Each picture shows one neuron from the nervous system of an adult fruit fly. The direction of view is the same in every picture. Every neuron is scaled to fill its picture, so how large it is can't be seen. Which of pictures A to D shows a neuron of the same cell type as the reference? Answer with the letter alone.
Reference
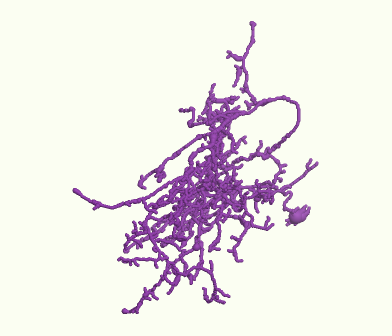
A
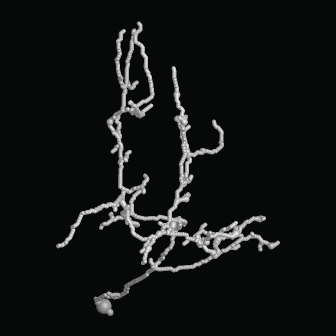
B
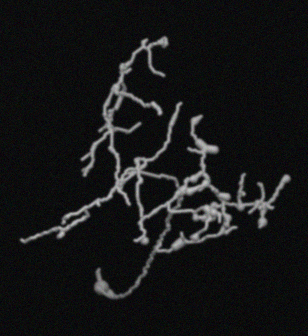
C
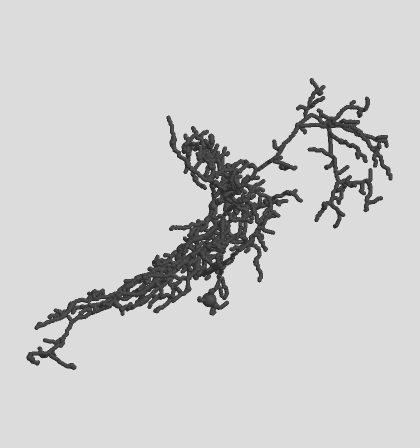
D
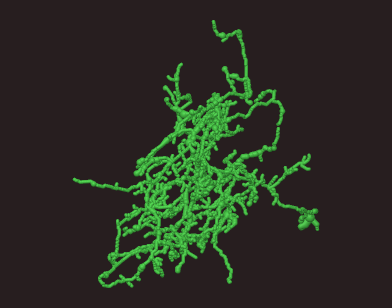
D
